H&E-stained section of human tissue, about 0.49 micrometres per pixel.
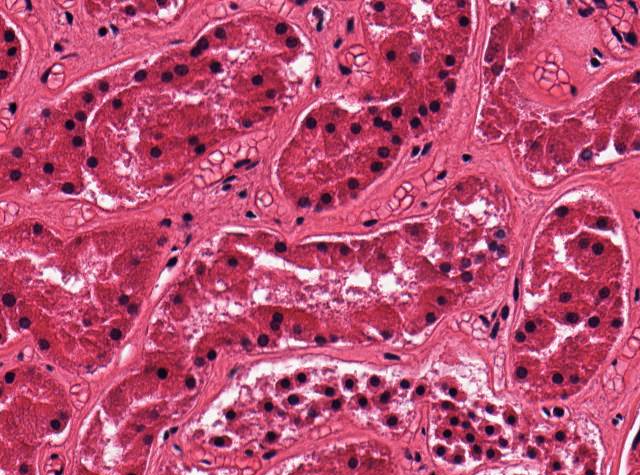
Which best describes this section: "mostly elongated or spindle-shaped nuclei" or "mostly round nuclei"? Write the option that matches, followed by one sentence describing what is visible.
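Mostly round nuclei. Each of the large cells has a single small, round, dark nucleus.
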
